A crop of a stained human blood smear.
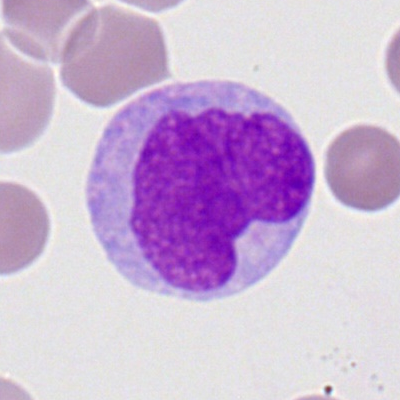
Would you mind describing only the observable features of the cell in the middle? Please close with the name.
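Start with the outline of the middle cell, which is round and smooth. Now the nucleus: there's a deep notch on its lower right side. The cytoplasm is a pale grey-blue, with no coarse granules. This is a monocyte.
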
